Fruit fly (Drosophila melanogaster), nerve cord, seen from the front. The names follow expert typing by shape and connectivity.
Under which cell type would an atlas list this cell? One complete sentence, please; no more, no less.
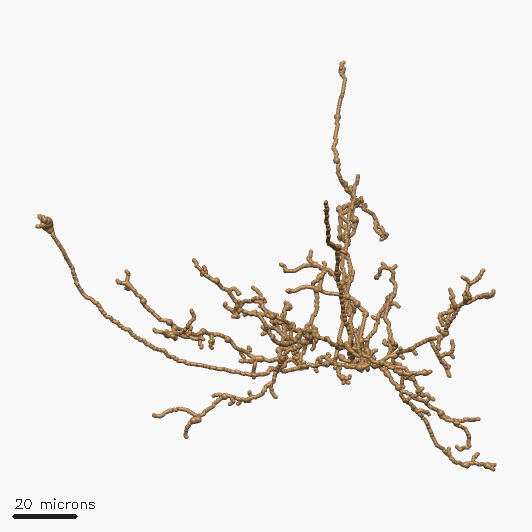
The neuron is of cell type AN09B040.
